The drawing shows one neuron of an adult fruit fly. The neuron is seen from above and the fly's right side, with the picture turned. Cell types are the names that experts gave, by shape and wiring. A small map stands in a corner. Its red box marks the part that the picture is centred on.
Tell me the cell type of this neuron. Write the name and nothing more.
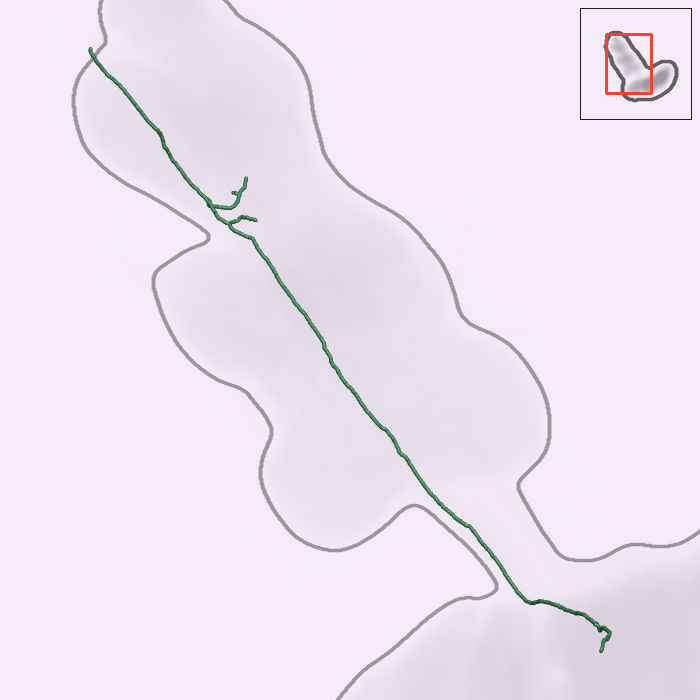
SApp08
